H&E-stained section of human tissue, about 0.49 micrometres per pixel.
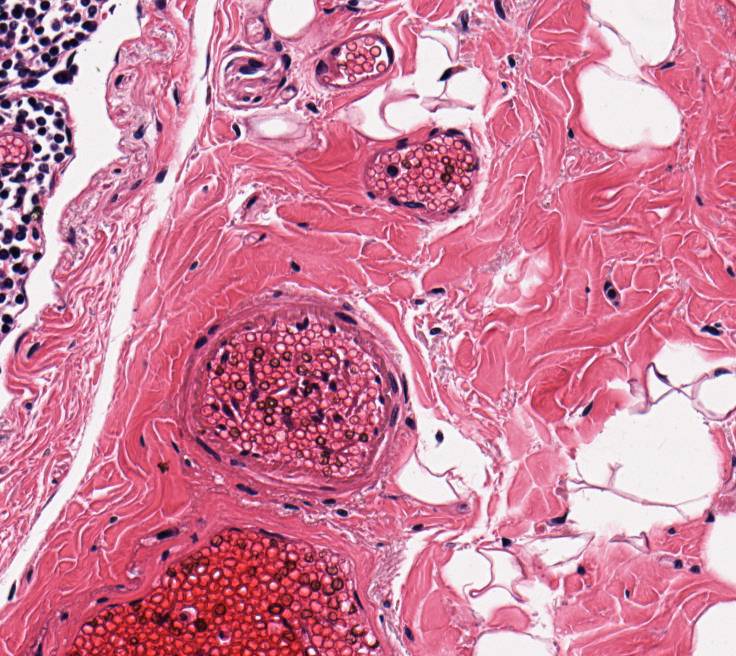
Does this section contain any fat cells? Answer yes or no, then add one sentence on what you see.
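Yes. Empty white adipocyte spaces lie along the right side of the field.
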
